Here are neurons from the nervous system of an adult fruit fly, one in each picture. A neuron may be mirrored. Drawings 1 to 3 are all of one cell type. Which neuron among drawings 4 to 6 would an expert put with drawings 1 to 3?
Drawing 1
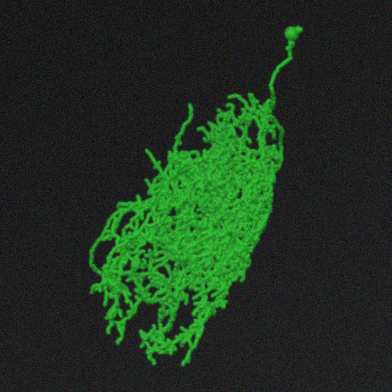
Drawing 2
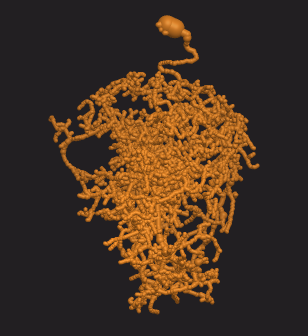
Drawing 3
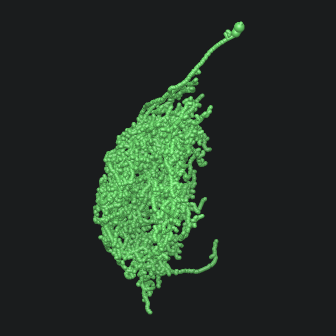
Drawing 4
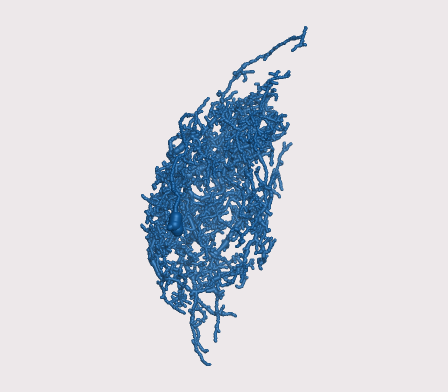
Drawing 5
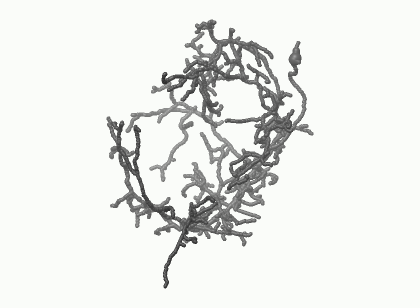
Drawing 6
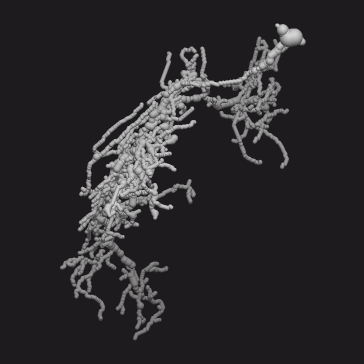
4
